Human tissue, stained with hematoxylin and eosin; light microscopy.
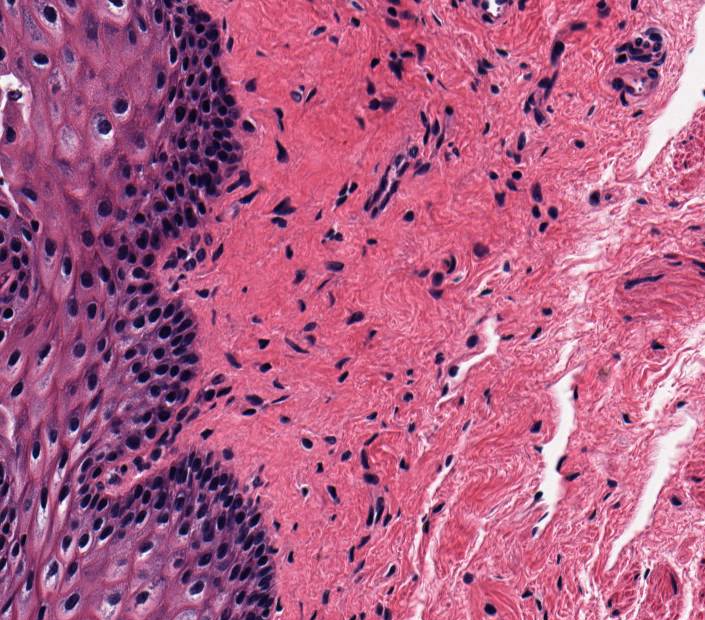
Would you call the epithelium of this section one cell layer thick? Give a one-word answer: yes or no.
No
